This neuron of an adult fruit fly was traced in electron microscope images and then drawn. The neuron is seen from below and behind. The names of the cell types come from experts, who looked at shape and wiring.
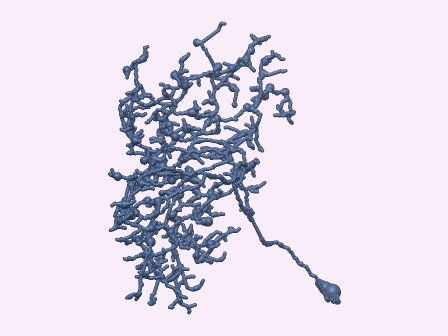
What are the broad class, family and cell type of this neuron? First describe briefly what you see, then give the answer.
The cell body is at the lower right of the picture. As drawn here it is taller than it is wide. Its broad class is optic-lobe intrinsic neuron. Its family is Pm. The cell type is Pm6.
